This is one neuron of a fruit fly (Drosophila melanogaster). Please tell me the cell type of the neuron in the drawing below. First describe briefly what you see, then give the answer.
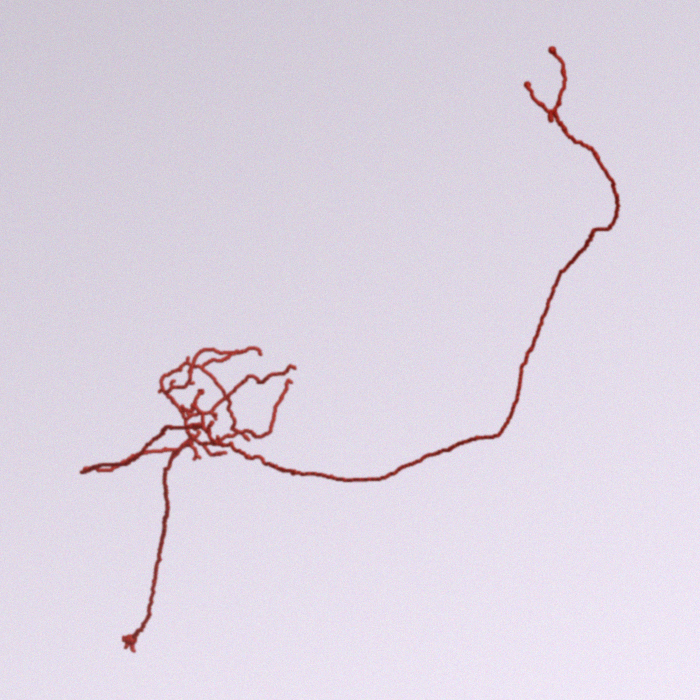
The cell body is at the lower left of the picture. As drawn here it is about as wide as it is tall. It is an ascending neuron. Its cell type is AN07B072_b.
